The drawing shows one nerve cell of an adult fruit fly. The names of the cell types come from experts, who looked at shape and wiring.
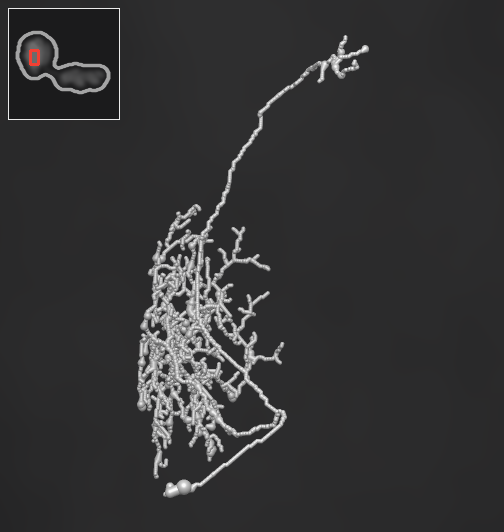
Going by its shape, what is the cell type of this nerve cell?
LC20b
